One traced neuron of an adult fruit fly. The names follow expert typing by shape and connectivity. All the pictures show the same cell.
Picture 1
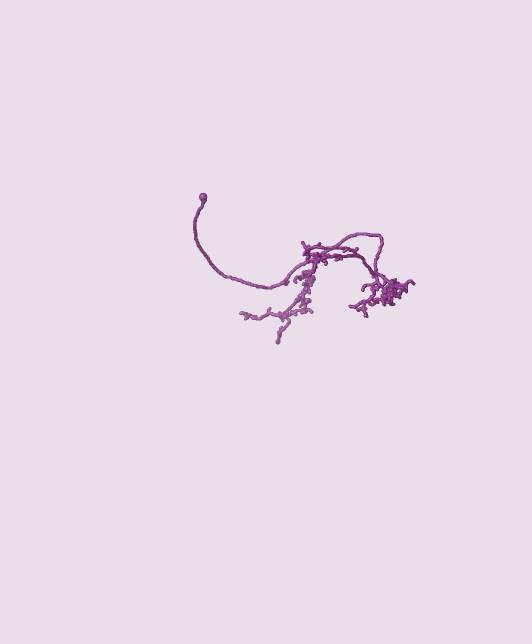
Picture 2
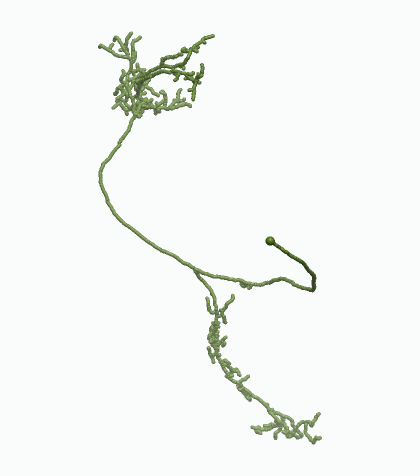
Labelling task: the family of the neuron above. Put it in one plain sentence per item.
The family is hemilineage CREa1_ventral.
